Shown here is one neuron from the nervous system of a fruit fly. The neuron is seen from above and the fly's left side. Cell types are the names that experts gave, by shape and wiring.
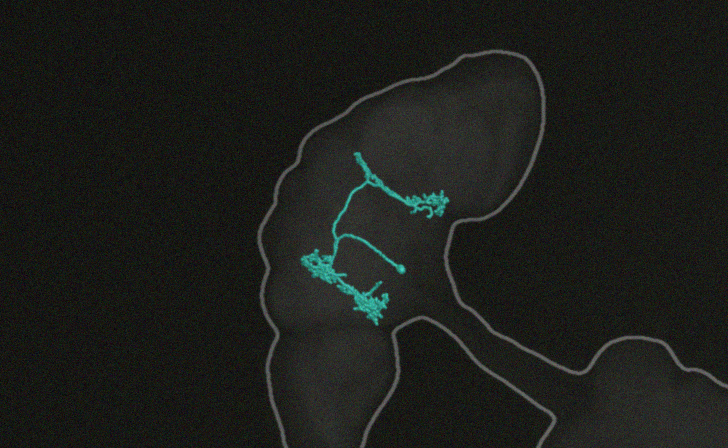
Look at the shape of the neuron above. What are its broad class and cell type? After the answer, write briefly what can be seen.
This is a central-brain intrinsic neuron. Its cell type is LAL158. It lies in the brain. Its cell body lies in the middle of the picture.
